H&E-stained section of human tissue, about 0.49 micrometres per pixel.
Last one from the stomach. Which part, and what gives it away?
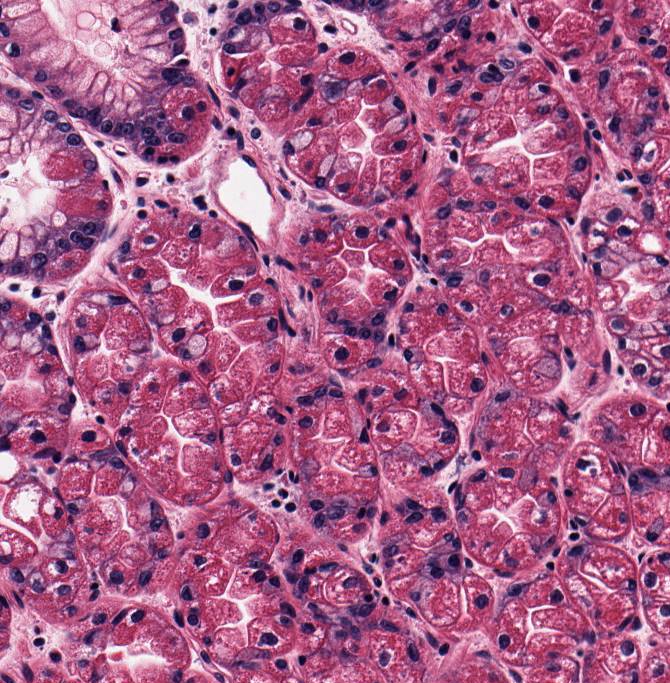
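These are fundic glands. Notice the round to oval gland cross-sections, closely set with only thin stroma between, each with a narrow slit-like or star-shaped lumen. The gland cells have abundant pink-red granular cytoplasm.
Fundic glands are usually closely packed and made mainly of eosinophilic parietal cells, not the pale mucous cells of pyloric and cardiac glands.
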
